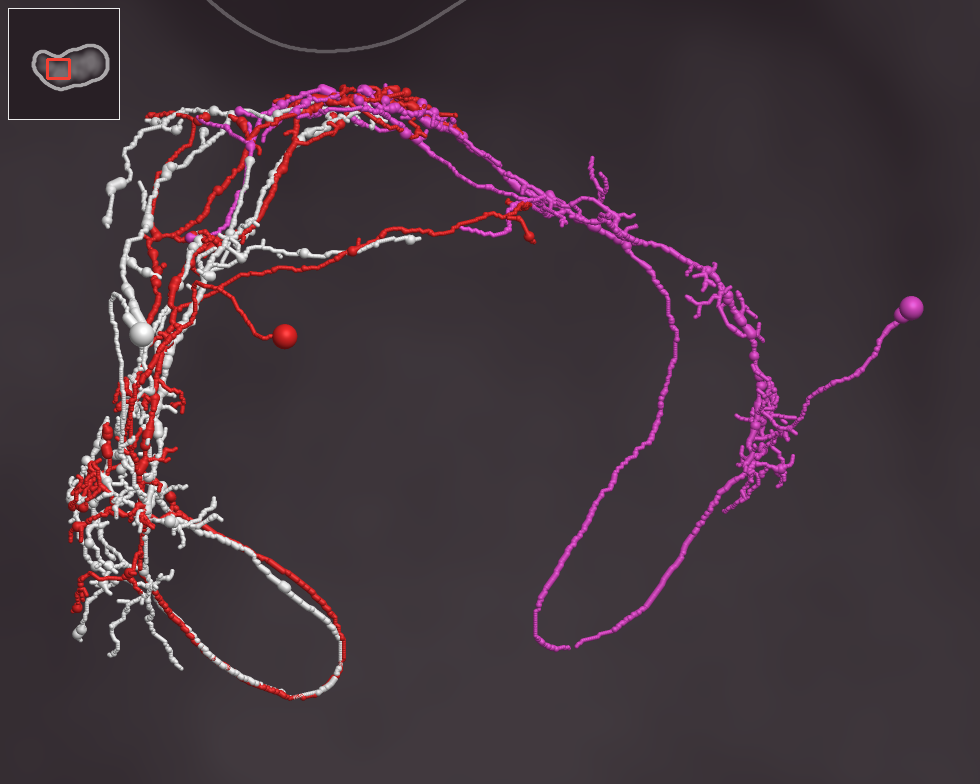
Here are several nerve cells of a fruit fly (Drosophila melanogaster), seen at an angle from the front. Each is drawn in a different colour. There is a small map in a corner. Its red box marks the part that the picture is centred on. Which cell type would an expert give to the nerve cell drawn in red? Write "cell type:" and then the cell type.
cell type: IN17A100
